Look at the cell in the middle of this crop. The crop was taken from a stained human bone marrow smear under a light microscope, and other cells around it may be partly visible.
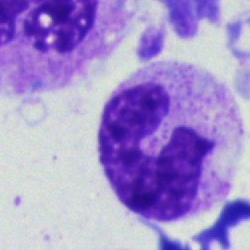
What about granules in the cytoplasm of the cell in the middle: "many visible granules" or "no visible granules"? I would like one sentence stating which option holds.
There are many visible granules in its cytoplasm.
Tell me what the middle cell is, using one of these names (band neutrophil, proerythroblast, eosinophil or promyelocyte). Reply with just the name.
band neutrophil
